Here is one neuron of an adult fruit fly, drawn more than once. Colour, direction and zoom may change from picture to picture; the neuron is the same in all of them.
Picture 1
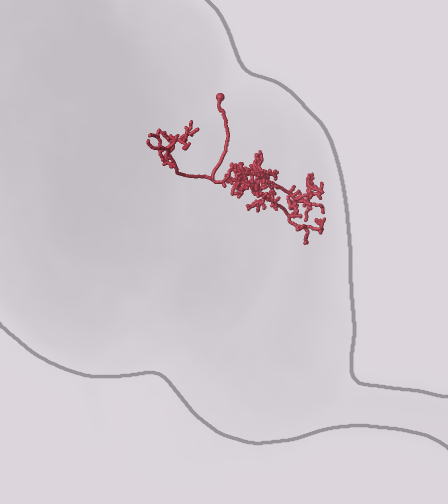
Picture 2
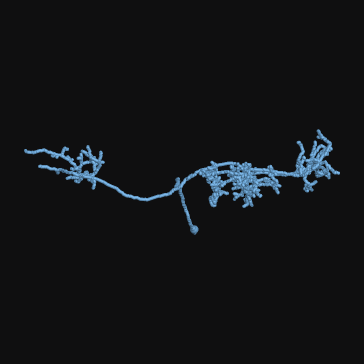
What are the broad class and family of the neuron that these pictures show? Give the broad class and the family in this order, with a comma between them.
visual projection neuron, hemilineage VPNd1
